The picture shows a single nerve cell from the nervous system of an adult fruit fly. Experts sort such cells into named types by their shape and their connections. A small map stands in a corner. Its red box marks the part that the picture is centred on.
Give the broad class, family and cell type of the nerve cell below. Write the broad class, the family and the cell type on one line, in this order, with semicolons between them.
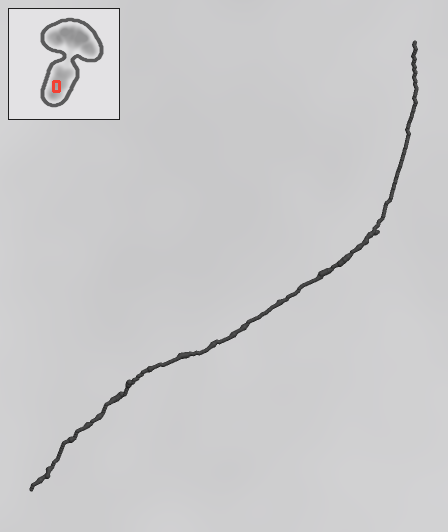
sensory neuron entering the nerve cord; class gustatory; LgLG1a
